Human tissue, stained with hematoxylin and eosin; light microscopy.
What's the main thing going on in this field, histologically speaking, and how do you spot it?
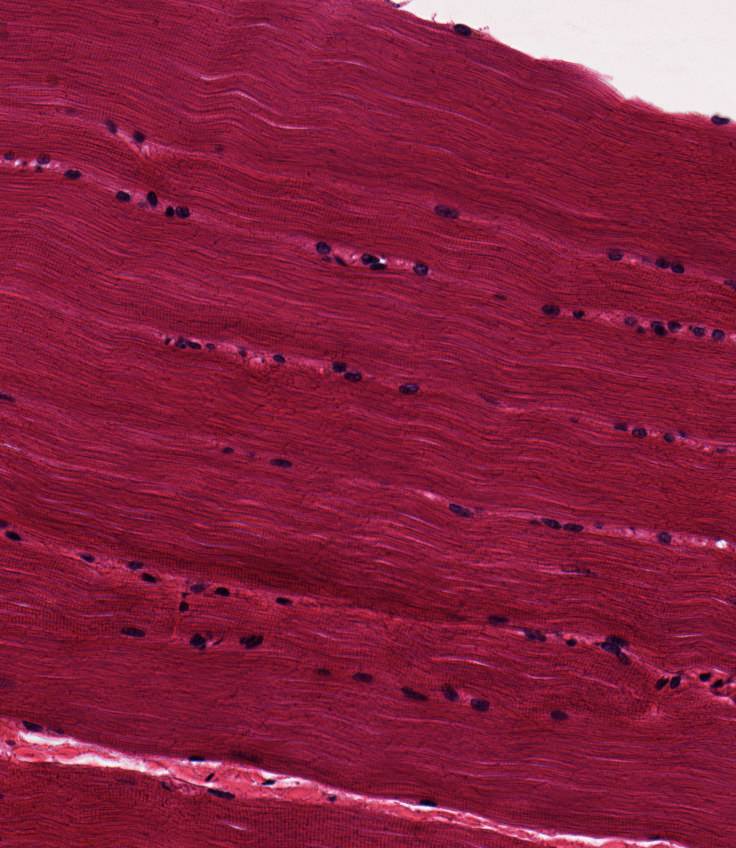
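Skeletal muscle is the answer. Notice the faint, fine cross-striations in parts of the field, and the small, dark purple, oval to flattened nuclei in rows along fibre borders, not the centres.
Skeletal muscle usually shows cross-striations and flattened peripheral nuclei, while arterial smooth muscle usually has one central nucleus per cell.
The deep red-pink cytoplasm shows fine lengthwise myofibrillar lines.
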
